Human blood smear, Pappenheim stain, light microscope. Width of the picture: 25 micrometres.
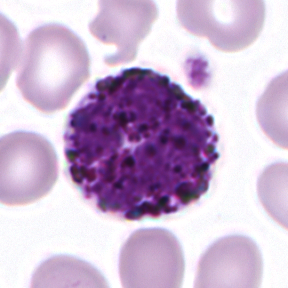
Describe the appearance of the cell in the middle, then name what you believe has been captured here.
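Granules cover this round cell entirely, centre included. Beneath them the nucleus is largely hidden, so its shape cannot be traced, and granules at the edge make the margin look bumpy. What you see is a basophil.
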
